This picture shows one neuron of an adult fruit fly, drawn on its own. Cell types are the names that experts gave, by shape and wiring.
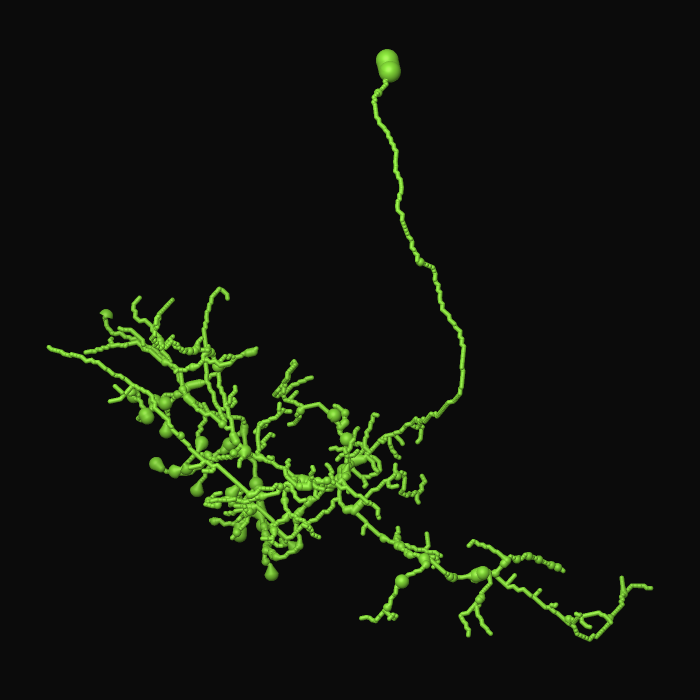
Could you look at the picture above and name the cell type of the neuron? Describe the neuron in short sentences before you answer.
The cell body can be seen at the top of the picture. The picture shows dozens of branch ends. Its broad class is nerve-cord intrinsic neuron. The cell type is INXXX452.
